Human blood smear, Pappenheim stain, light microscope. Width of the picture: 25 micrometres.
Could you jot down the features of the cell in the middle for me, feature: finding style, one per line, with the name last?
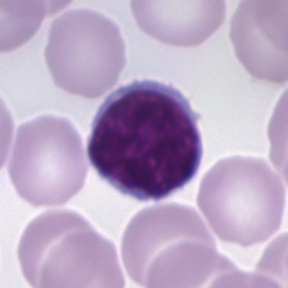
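Cytoplasm: rim easiest to see along the upper edge
Nuclear shape: round in outline, no lobes or notches
Nuclear size: about 9 micrometres across
Chromatin: dark purple, coarsely clumped
Vacuoles: none in the cytoplasm
Name: typical lymphocyte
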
